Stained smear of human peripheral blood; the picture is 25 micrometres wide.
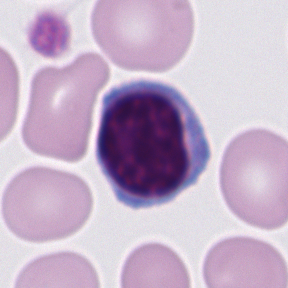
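Typical lymphocyte, the nucleated cell at the centre of a stained smear of human peripheral blood under the light microscope. The cell is about 11 micrometres across. Its nucleus measures about 9 by 8 micrometres, is round to oval with no lobes, and fills about 70% of the cell's area. The nucleus sits off-centre toward the left side, and the rim of cytoplasm is widest on the right side. The chromatin is dense and dark purple, with coarse clumps.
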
